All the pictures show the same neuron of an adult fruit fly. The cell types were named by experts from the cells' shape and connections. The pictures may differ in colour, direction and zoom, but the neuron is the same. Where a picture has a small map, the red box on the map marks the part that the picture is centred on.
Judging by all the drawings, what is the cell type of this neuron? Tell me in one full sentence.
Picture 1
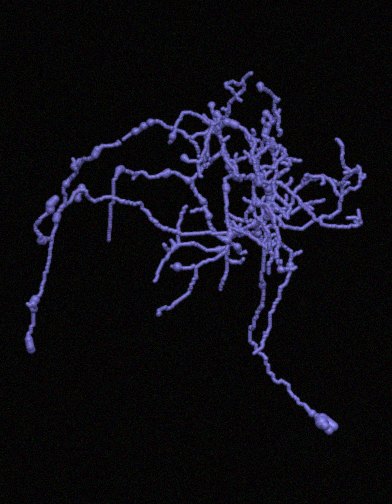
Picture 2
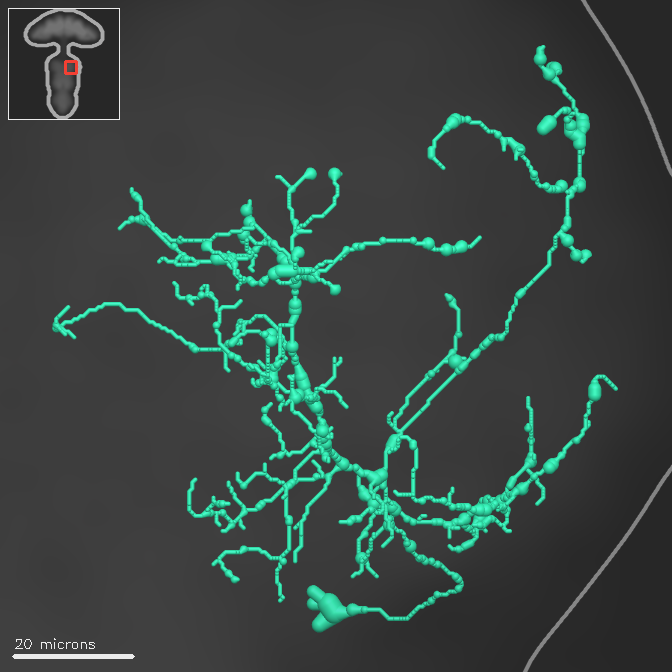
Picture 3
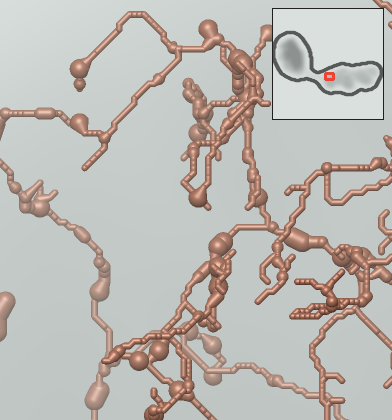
As a matter of cell type, the neuron is IN04B081.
